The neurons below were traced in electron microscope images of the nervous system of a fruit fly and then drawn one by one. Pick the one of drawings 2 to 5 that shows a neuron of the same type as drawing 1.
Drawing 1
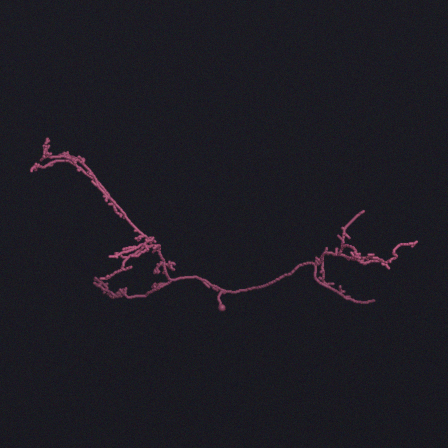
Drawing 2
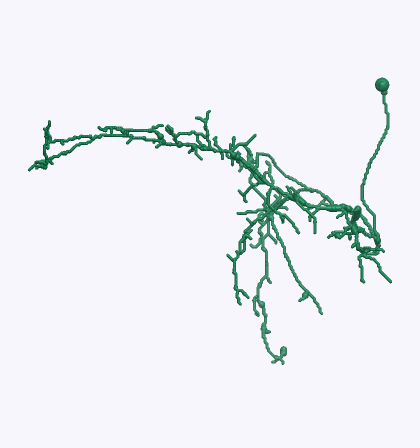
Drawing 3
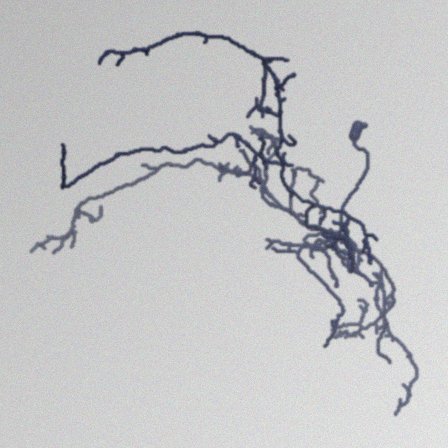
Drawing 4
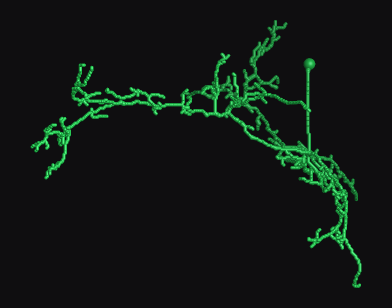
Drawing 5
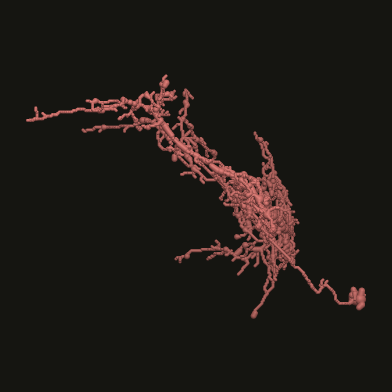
Drawing 4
